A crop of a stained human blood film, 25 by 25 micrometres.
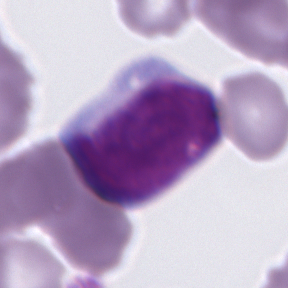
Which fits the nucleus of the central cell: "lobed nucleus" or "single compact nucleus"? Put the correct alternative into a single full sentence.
This cell's nucleus is a single compact mass, round, oval or kidney-shaped.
